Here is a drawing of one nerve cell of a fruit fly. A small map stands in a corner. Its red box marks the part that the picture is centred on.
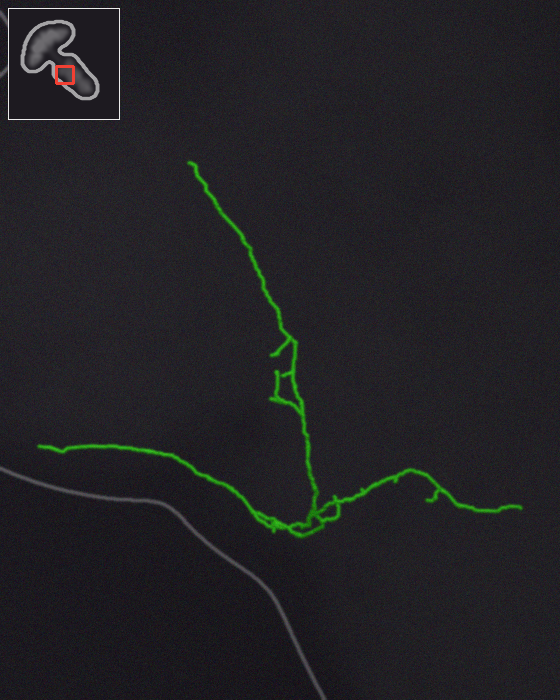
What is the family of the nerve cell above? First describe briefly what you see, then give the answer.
It lies in the nerve cord. The drawing shows no cell body. It is a sensory neuron entering the nerve cord. Its family is called class mechanosensory tactile.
